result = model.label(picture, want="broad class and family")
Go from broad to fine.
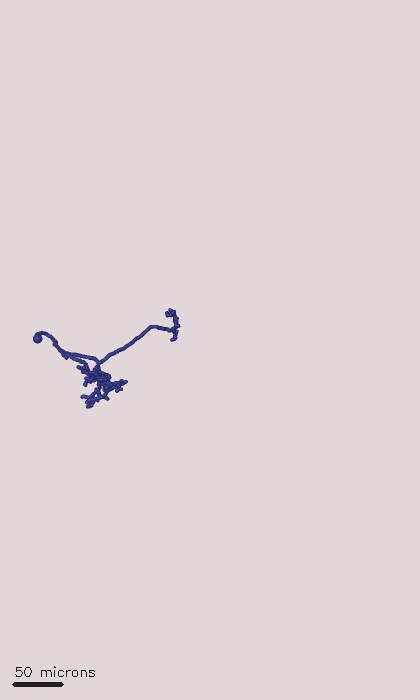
central-brain intrinsic neuron; hemilineage SIPa1_ventral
